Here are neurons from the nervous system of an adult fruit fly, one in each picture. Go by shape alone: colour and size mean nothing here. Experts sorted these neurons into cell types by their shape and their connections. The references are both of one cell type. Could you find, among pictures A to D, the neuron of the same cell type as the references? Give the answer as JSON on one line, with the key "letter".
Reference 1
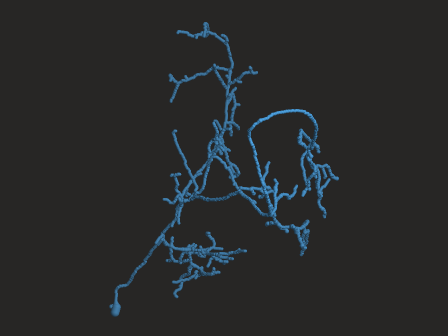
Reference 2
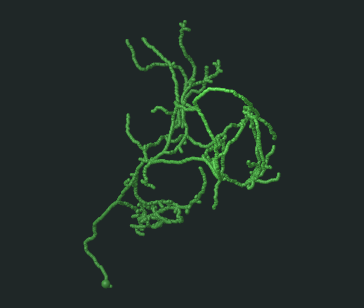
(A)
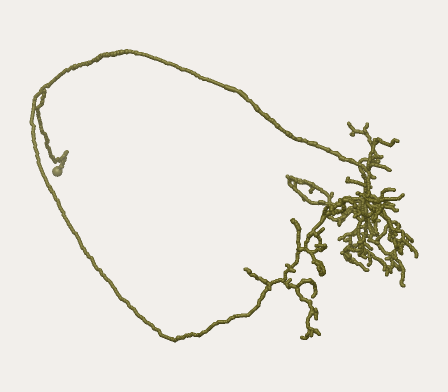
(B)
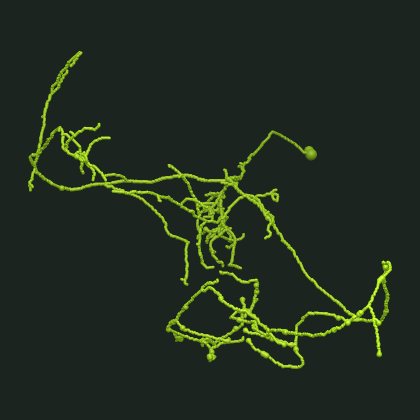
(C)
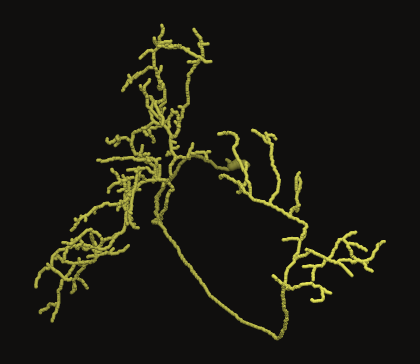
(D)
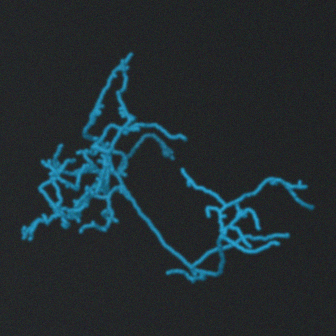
{"letter": "B"}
